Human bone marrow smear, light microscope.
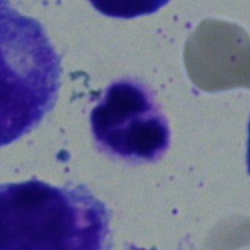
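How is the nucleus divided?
By pale clefts, into several lobes; it fills most of the cell.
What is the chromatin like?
Dense, dark purple.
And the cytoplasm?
A thin pale lilac rim around the nucleus.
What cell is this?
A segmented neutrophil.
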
